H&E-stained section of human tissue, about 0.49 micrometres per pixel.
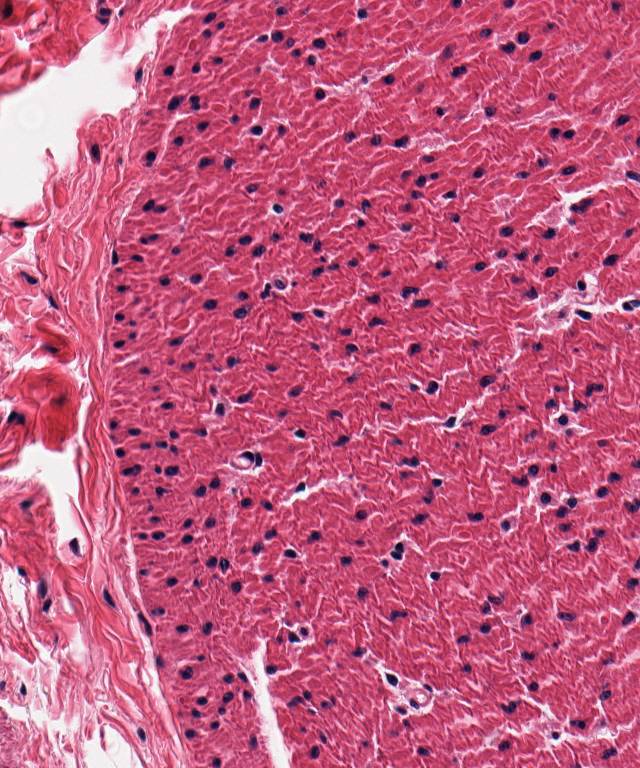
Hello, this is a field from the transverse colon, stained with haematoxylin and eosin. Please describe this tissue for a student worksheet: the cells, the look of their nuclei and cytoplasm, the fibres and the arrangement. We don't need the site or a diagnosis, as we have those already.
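From the left third to the right edge, most of the field is occupied by a dense, uniform sheet of pink-staining cells. Their nuclei are small, dark, round to oval and evenly scattered. The cytoplasm is deeply eosinophilic and closely packed, with very little stroma between cells. A narrow band of wavy pink fibres, oriented roughly vertically, runs along the left edge of the sheet.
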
